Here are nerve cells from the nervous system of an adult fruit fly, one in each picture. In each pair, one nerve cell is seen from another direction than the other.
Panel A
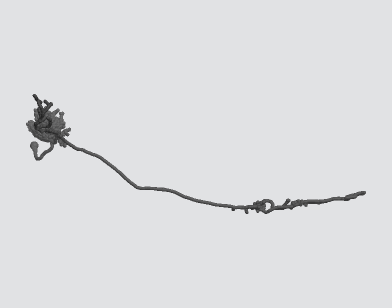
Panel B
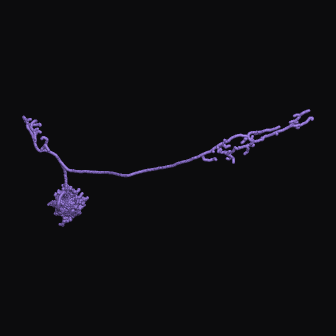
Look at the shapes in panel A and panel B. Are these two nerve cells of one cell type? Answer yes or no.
yes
